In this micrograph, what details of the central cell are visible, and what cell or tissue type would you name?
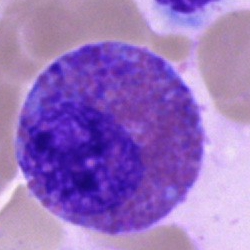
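The nucleus is off-centre, over toward the left side. Its chromatin is dark purple with a few darker clumps. Lots of reddish-purple granules are scattered through the cytoplasm, and some lie over the nucleus as well. That's an eosinophil.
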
